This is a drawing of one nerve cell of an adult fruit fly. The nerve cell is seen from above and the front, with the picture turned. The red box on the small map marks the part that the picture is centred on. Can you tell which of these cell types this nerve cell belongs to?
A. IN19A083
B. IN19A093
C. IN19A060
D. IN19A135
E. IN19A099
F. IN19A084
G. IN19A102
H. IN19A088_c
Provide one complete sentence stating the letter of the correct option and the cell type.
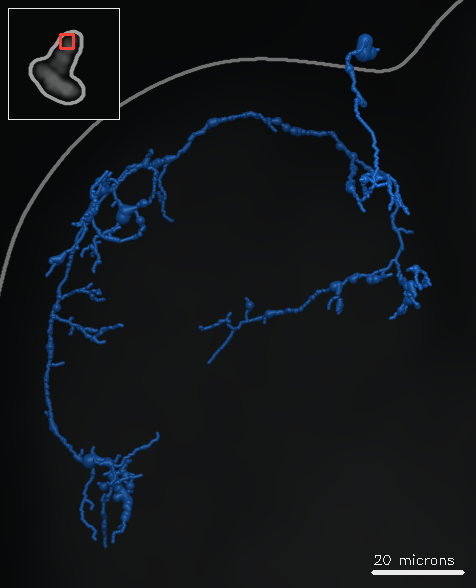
Being of cell type IN19A060, the nerve cell matches option C.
